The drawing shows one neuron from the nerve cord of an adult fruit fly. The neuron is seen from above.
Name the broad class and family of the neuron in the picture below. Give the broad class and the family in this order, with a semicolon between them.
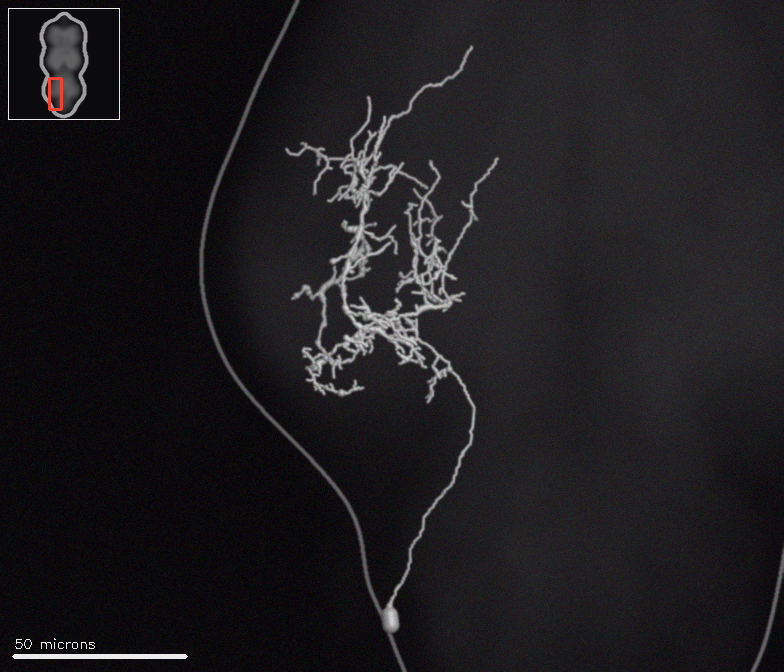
nerve-cord intrinsic neuron; hemilineage 20A.22A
